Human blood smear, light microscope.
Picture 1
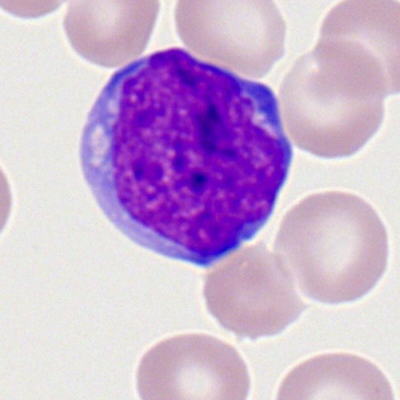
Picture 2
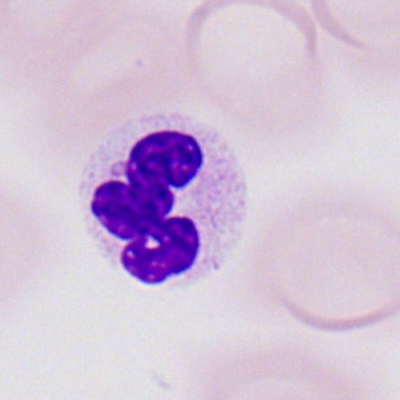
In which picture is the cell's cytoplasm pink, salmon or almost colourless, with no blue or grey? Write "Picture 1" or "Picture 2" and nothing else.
Picture 2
